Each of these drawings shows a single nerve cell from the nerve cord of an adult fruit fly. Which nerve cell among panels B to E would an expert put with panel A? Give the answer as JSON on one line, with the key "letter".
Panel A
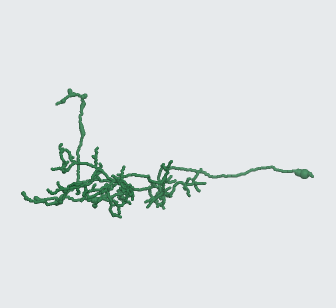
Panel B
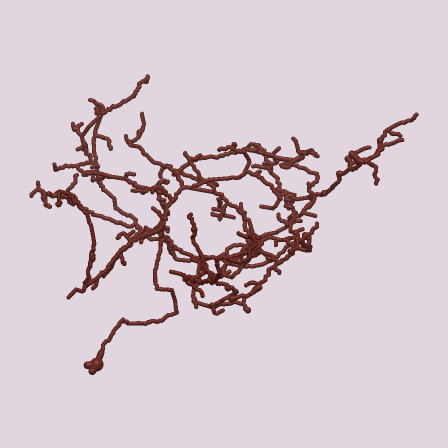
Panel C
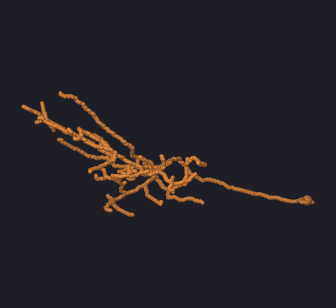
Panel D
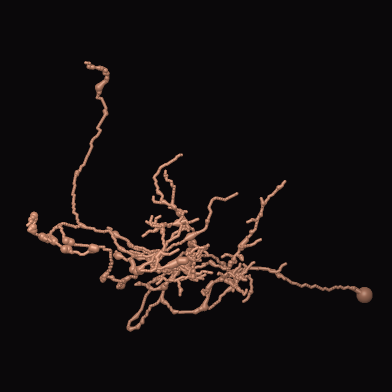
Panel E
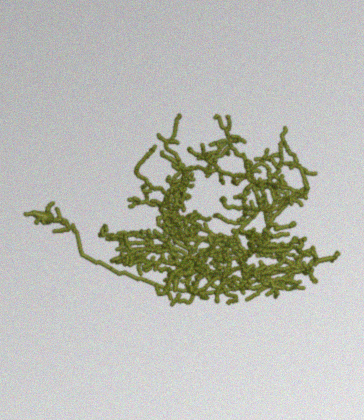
{"letter": "D"}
